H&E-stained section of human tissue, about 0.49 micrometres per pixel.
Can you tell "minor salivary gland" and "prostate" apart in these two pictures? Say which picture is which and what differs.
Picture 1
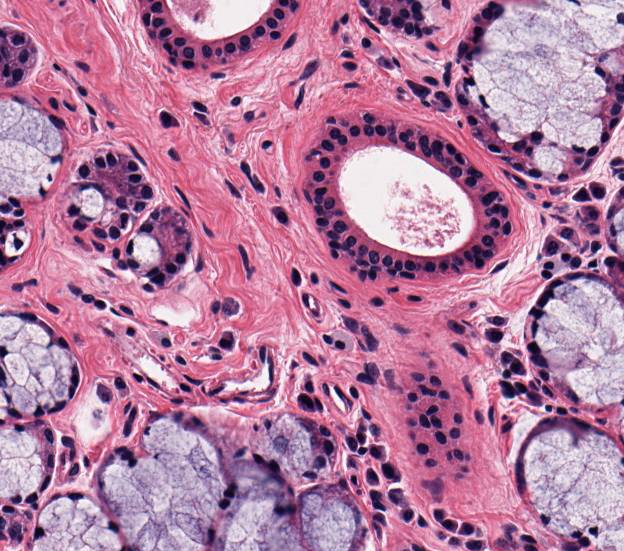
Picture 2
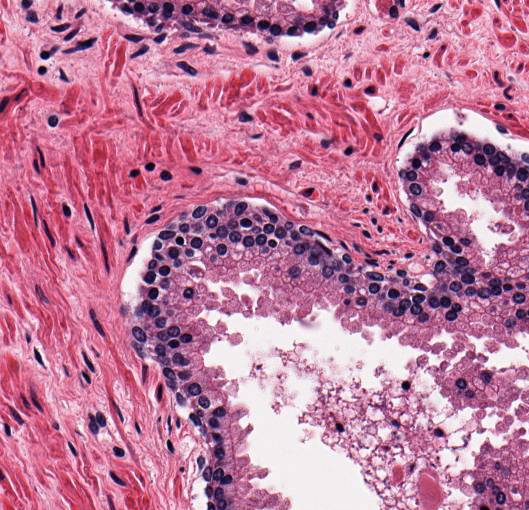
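The first picture is a minor salivary gland and the second a prostate. In the minor salivary gland, a broad band of dense pink connective tissue crosses the middle of the field diagonally, with glandular units clustered along its edges. These units consist of cells with pale grey-violet, foamy cytoplasm and flattened nuclei pressed against the cell base. Duct lining cells differ, having pink cytoplasm and round, dark nuclei. In the prostate, glands occupy the right and lower part of the field, and stroma the left and upper part. The glands are lined by epithelium with a basal row of dark nuclei beneath taller luminal cells, whose cytoplasm is pale and finely vacuolated. The gland at the right has an irregular luminal border with epithelial infoldings.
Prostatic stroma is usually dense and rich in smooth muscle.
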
